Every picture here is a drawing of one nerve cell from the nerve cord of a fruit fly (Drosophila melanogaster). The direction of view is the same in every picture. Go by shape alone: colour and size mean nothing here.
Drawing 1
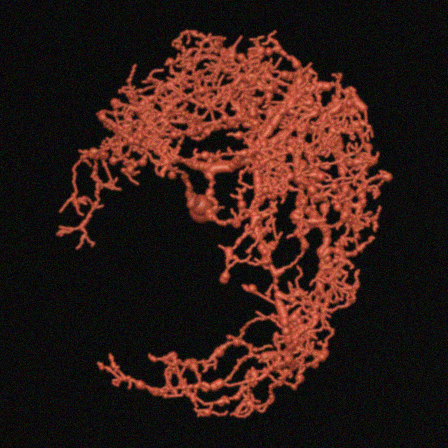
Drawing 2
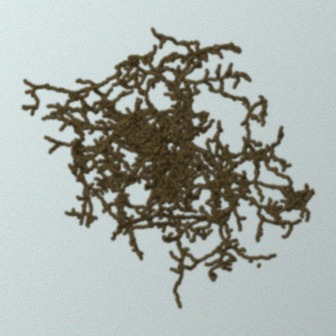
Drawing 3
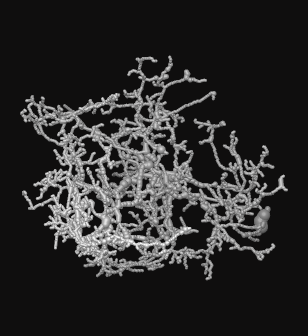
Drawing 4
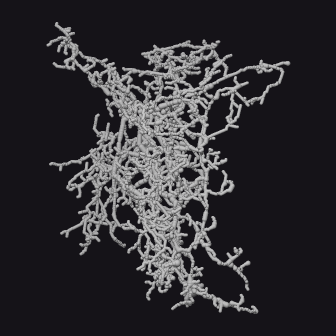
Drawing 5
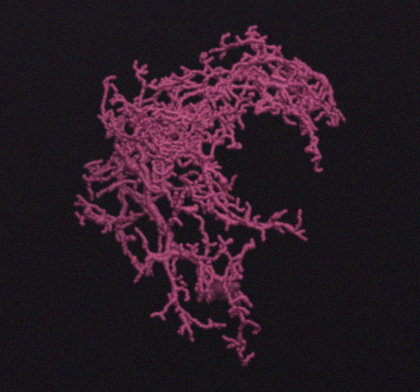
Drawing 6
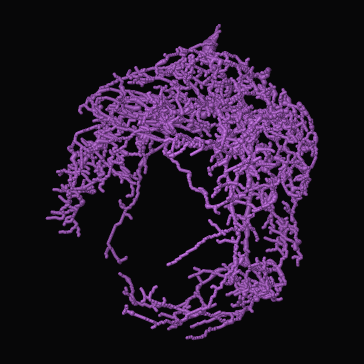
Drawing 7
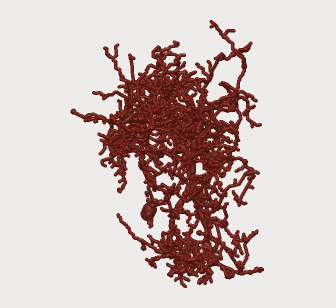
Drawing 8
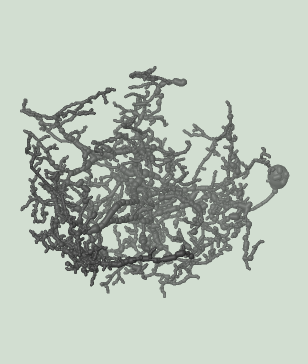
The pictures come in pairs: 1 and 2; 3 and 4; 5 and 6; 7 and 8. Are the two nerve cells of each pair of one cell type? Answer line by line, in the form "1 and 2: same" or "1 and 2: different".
1 and 2: same
3 and 4: same
5 and 6: different
7 and 8: same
